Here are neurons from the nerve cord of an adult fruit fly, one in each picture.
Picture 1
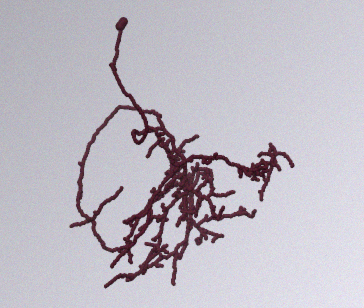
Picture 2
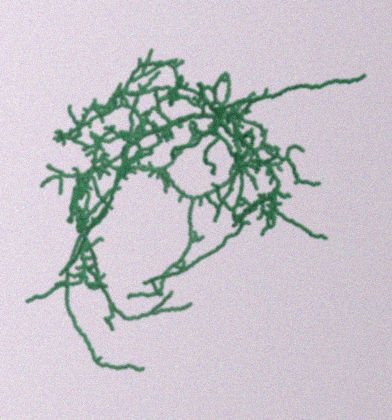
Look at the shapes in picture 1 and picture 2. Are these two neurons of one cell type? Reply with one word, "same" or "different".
different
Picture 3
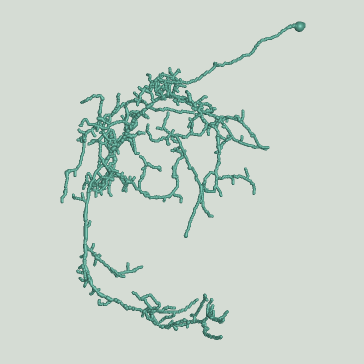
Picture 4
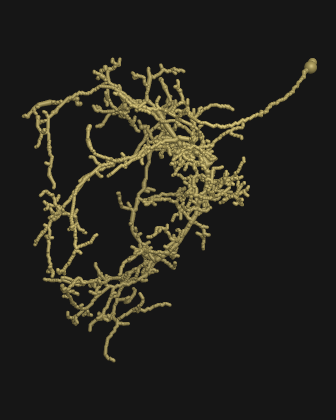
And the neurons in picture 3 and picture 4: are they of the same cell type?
different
